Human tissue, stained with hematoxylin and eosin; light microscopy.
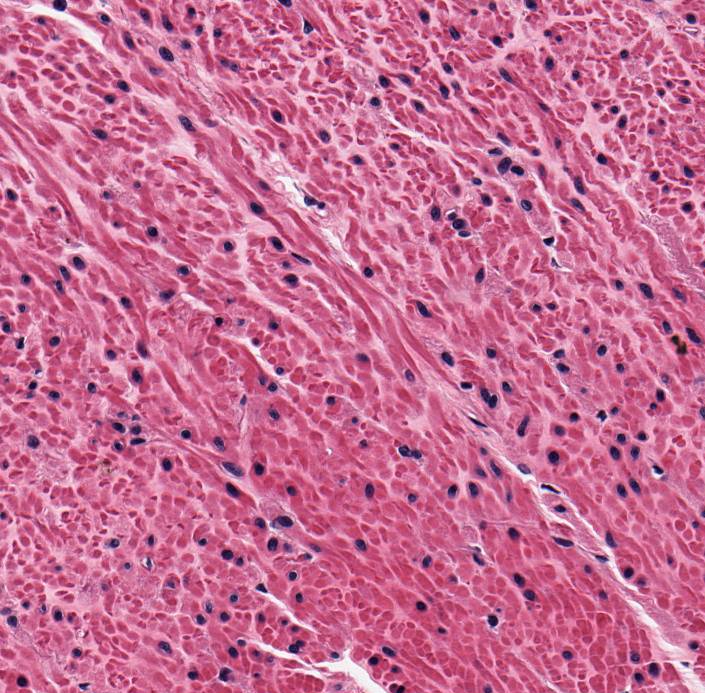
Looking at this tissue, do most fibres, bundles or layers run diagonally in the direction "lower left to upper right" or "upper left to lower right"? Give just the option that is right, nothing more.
Upper left to lower right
